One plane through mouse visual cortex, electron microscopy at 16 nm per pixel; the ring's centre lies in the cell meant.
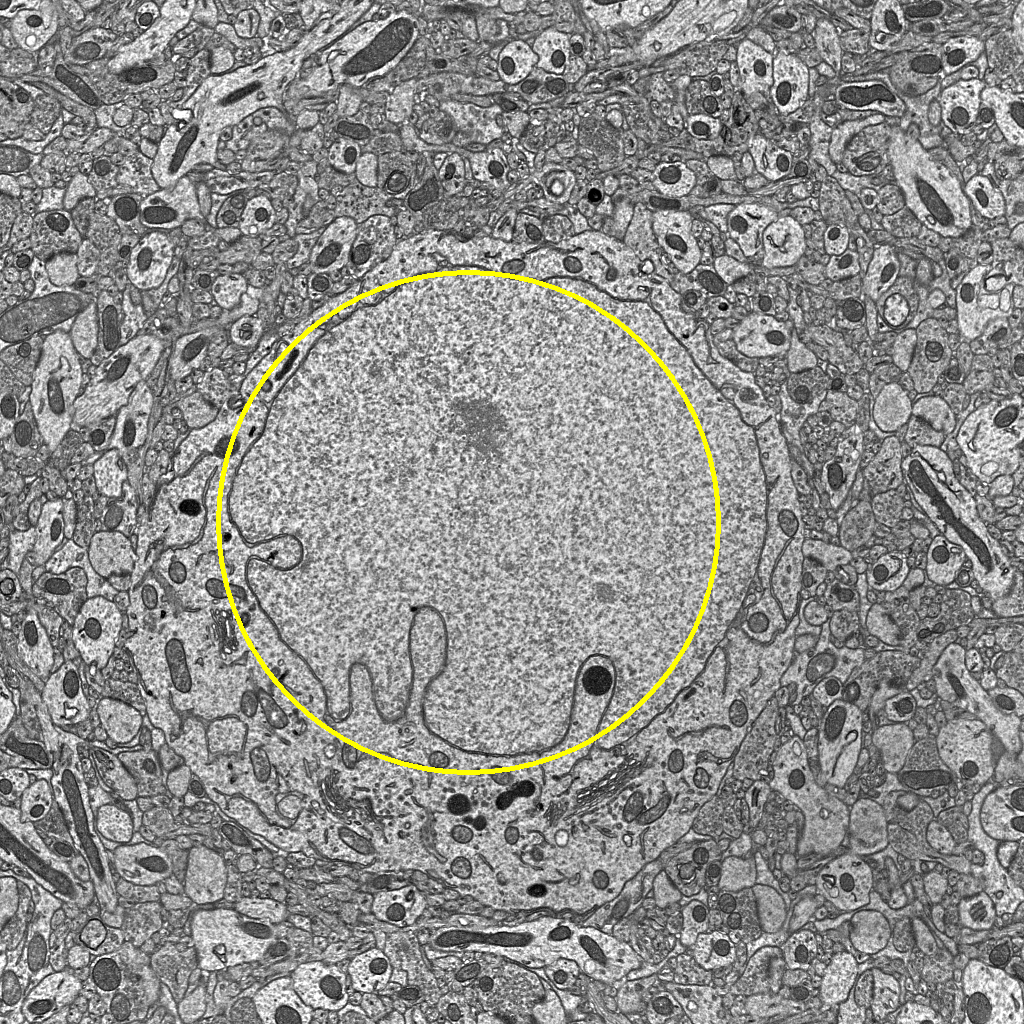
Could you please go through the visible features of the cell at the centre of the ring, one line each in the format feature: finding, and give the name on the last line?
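Nucleus: large, rounded, wholly within the picture
Nuclear envelope: deeply infolded along the lower side, forming several narrow finger-like folds
Golgi: stacks in the cytoplasm below the nucleus
Cytoplasm below nucleus: broader, with several small dark round bodies and mitochondria
Name: inhibitory neuron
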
